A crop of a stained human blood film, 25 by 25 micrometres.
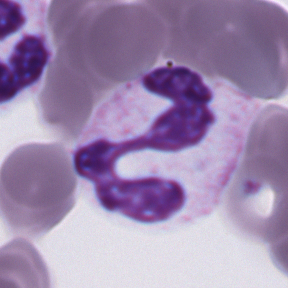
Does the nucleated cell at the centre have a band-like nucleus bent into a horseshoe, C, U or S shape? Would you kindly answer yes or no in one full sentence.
Yes, its nucleus is shaped like a horseshoe, C, U or S, without separate lobes.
